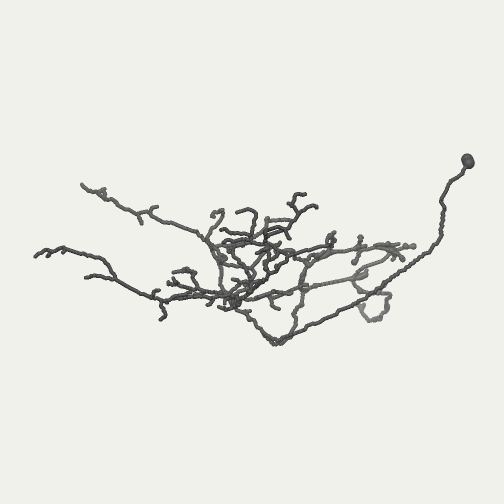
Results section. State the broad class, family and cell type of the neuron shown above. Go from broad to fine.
nerve-cord intrinsic neuron; hemilineage 09A; IN09A042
